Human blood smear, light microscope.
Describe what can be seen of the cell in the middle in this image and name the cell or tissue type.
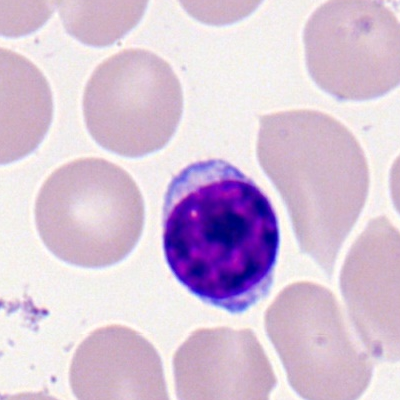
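Chromatin comes first on the list: dark purple and coarsely clumped. Next is the cytoplasm, which forms only a thin rim around the nucleus, is pale blue, and is widest at the top of the cell. The cell is a lymphocyte.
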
